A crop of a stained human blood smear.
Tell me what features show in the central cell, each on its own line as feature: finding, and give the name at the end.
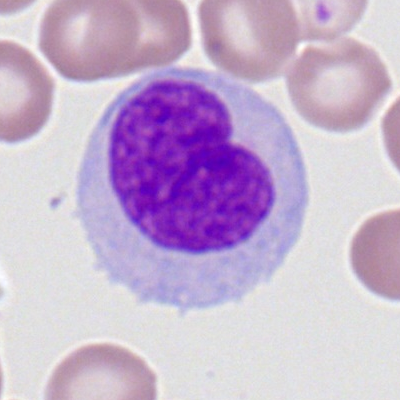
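Nucleus: notched along its upper edge, hence kidney-shaped
Chromatin: purple and patchy, lighter spots among darker clumps
Cytoplasm: pale grey-blue
Rim: wide around the nucleus, widest below it
Name: monocyte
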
